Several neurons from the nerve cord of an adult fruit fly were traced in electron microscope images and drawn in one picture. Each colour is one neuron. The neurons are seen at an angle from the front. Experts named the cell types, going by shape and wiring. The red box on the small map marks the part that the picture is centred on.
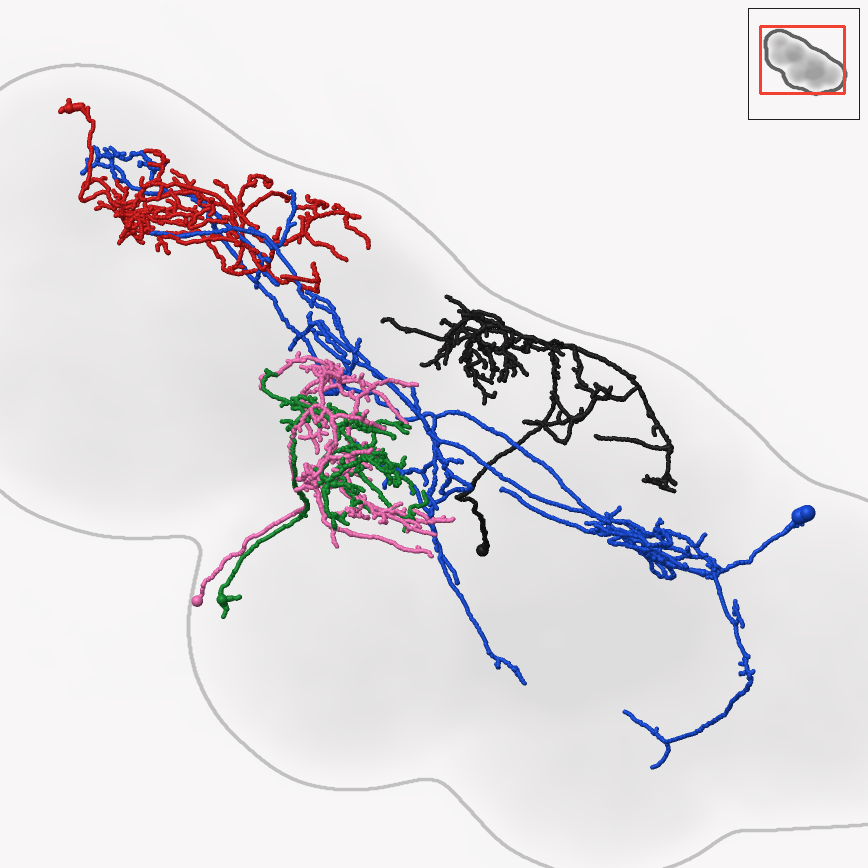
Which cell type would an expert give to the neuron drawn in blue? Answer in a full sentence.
The cell type is INXXX204.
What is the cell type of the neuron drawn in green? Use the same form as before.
The cell type is IN03B060.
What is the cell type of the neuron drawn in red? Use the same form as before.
The cell type is INXXX412.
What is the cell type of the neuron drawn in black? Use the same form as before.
The cell type is IN03B068.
